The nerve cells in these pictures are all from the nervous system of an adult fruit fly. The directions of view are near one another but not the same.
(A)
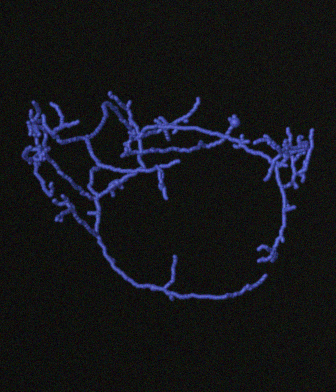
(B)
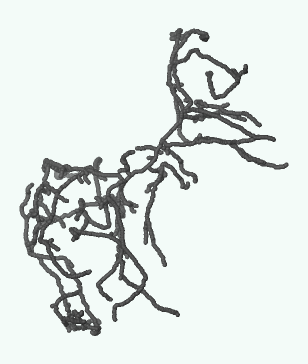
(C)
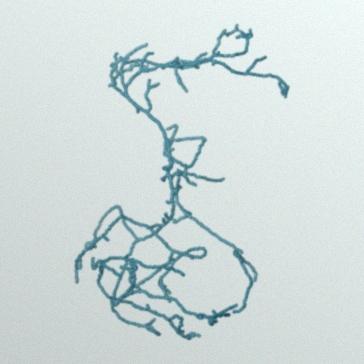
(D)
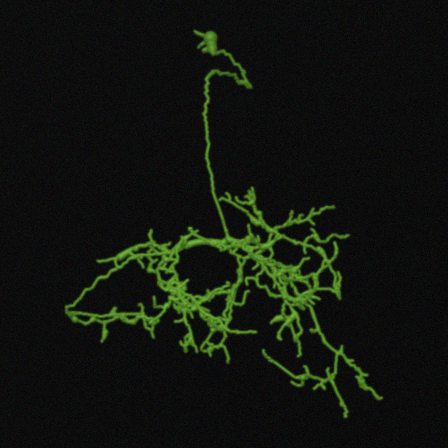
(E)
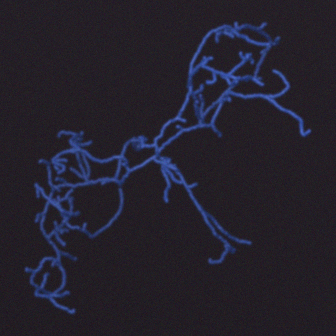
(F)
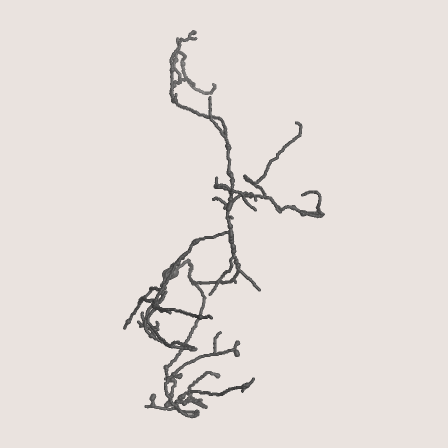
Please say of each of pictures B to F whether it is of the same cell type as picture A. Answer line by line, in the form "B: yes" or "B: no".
B: no
C: no
D: no
E: no
F: no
